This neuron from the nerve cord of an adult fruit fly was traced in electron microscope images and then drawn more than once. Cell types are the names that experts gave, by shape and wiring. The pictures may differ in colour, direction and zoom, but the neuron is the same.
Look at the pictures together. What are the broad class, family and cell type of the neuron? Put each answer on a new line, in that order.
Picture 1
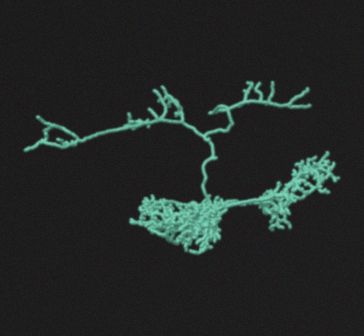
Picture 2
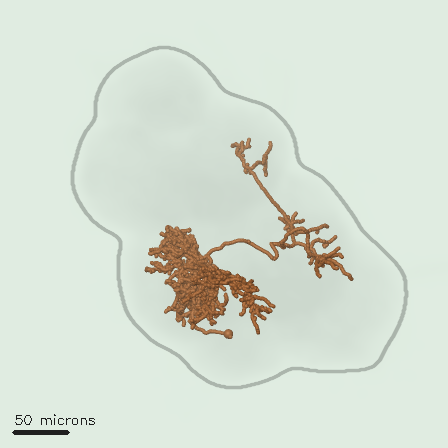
nerve-cord intrinsic neuron
hemilineage 07B
IN07B008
